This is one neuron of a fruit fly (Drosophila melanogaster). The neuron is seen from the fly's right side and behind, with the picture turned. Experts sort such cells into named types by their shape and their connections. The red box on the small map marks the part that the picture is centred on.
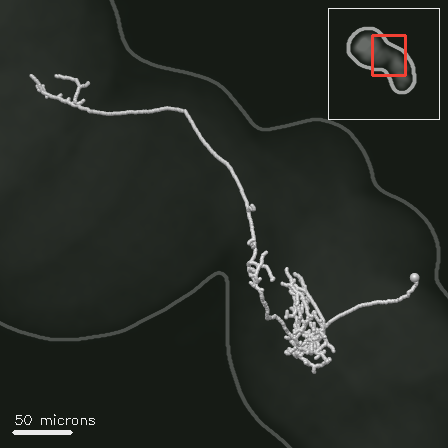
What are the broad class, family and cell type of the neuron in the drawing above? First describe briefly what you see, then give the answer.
The cell body can be seen on the right of the picture. From left to right in the picture it spans about 350 microns. This is an ascending neuron. Its family is hemilineage 06A. It is of cell type AN06A062.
